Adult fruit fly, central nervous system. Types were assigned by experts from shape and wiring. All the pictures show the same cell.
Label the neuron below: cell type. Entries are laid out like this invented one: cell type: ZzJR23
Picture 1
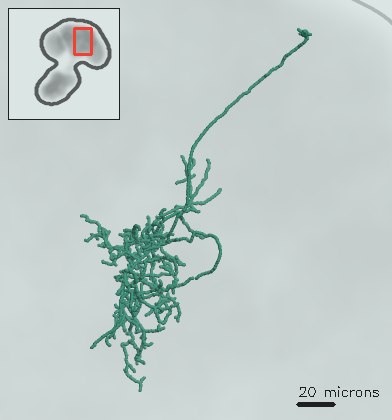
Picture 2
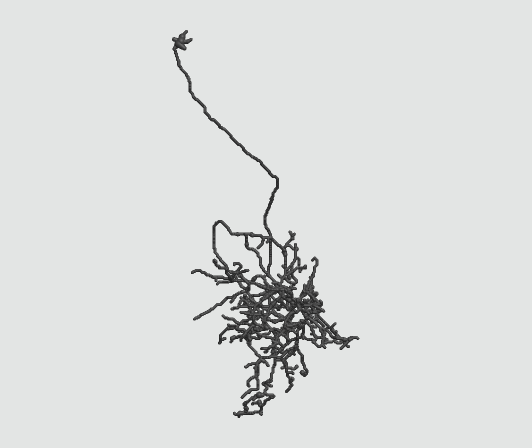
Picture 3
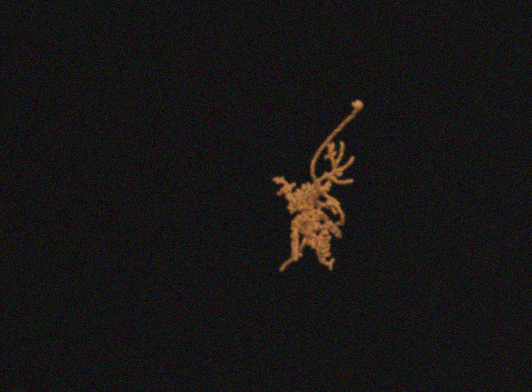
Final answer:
cell type: PS029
